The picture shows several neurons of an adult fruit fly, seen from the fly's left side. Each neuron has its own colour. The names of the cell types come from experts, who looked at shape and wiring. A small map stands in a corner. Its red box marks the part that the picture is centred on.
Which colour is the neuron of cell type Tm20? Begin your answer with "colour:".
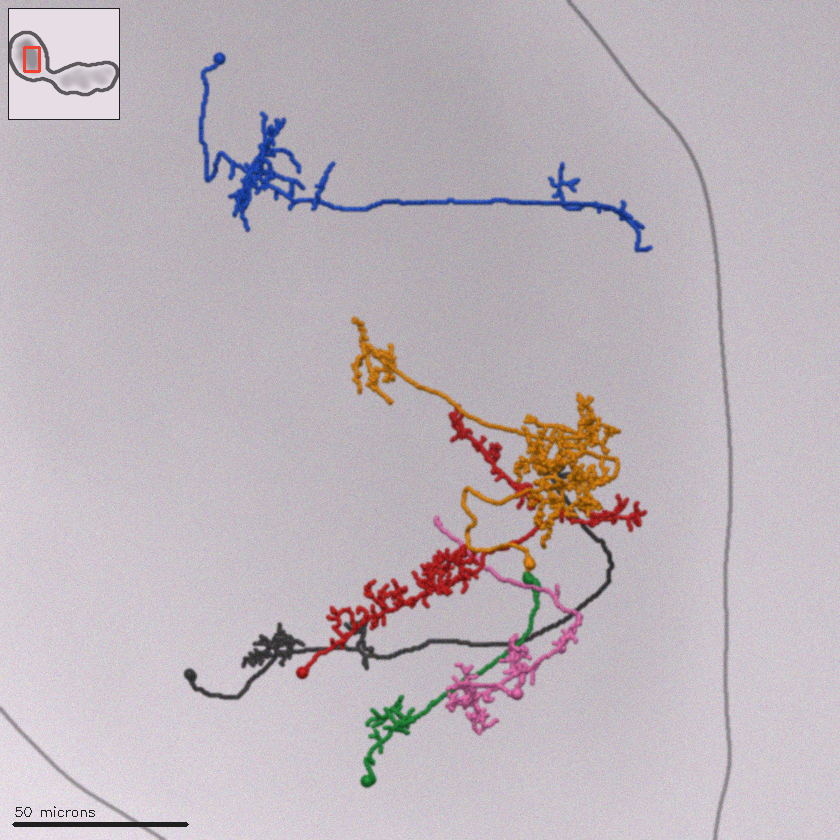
colour: black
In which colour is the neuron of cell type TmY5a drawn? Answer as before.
colour: red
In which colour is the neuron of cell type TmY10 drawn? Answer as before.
colour: blue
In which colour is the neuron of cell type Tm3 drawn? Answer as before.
colour: pink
